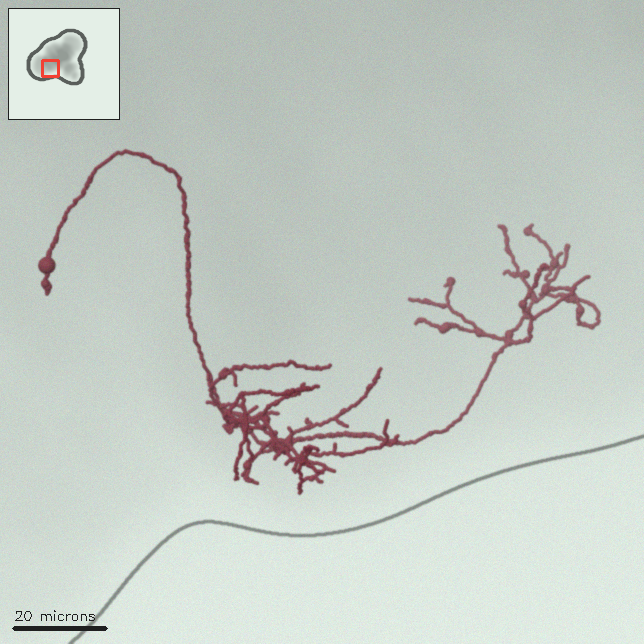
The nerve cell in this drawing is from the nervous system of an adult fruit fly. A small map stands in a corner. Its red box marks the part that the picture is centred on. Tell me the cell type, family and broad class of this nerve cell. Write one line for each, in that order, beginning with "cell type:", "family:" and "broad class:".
cell type: CB1909
family: hemilineage VPNl&d1_dorsal
broad class: central-brain intrinsic neuron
